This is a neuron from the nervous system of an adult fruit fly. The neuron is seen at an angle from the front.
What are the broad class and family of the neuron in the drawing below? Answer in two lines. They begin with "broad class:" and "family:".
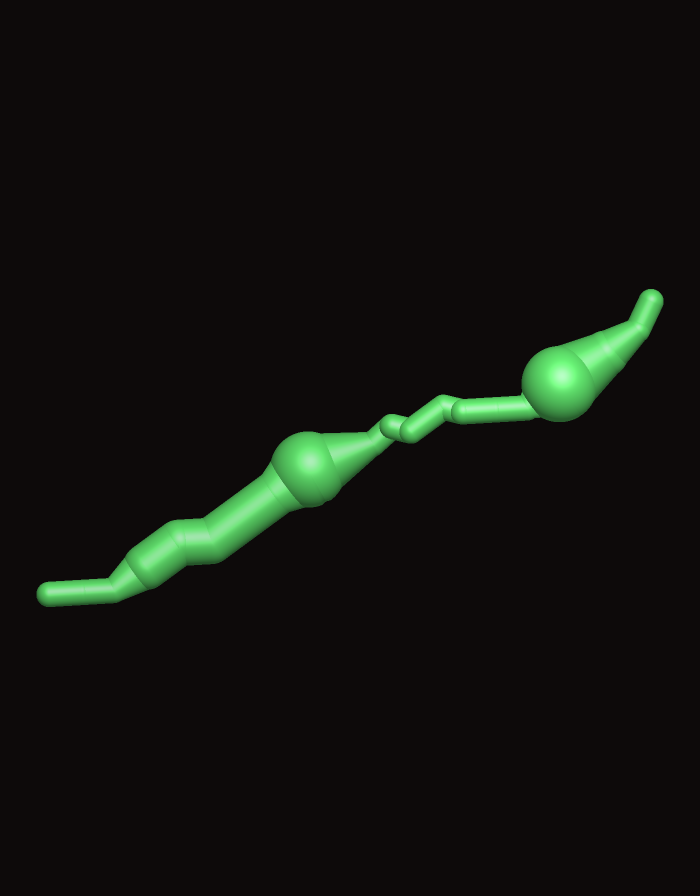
broad class: photoreceptor or other optic-lobe sensory neuron
family: class visual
